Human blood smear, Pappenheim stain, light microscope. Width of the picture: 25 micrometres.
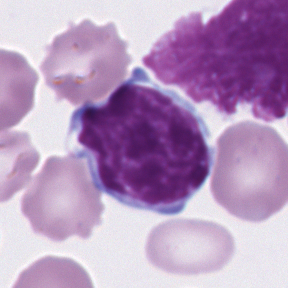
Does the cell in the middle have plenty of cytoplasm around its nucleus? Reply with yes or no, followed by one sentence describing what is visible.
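No. The cytoplasm forms only a thin rim around the nucleus.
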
